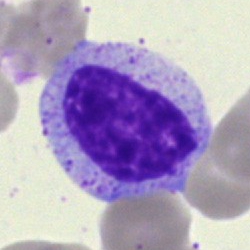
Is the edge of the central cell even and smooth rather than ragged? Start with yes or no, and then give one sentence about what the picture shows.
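Yes. The cell outline is round to slightly oval with a smooth edge.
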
